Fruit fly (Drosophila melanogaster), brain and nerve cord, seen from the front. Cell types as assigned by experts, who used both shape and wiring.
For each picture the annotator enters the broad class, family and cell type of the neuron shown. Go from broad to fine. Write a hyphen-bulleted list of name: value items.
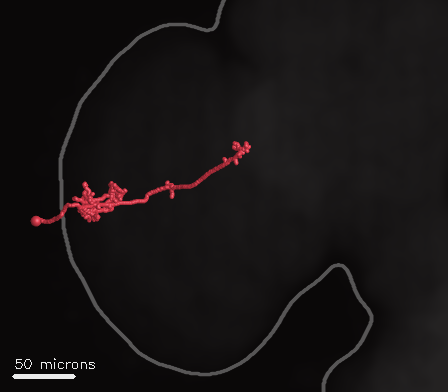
- broad class: optic-lobe intrinsic neuron
- family: TmY
- cell type: TmY10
